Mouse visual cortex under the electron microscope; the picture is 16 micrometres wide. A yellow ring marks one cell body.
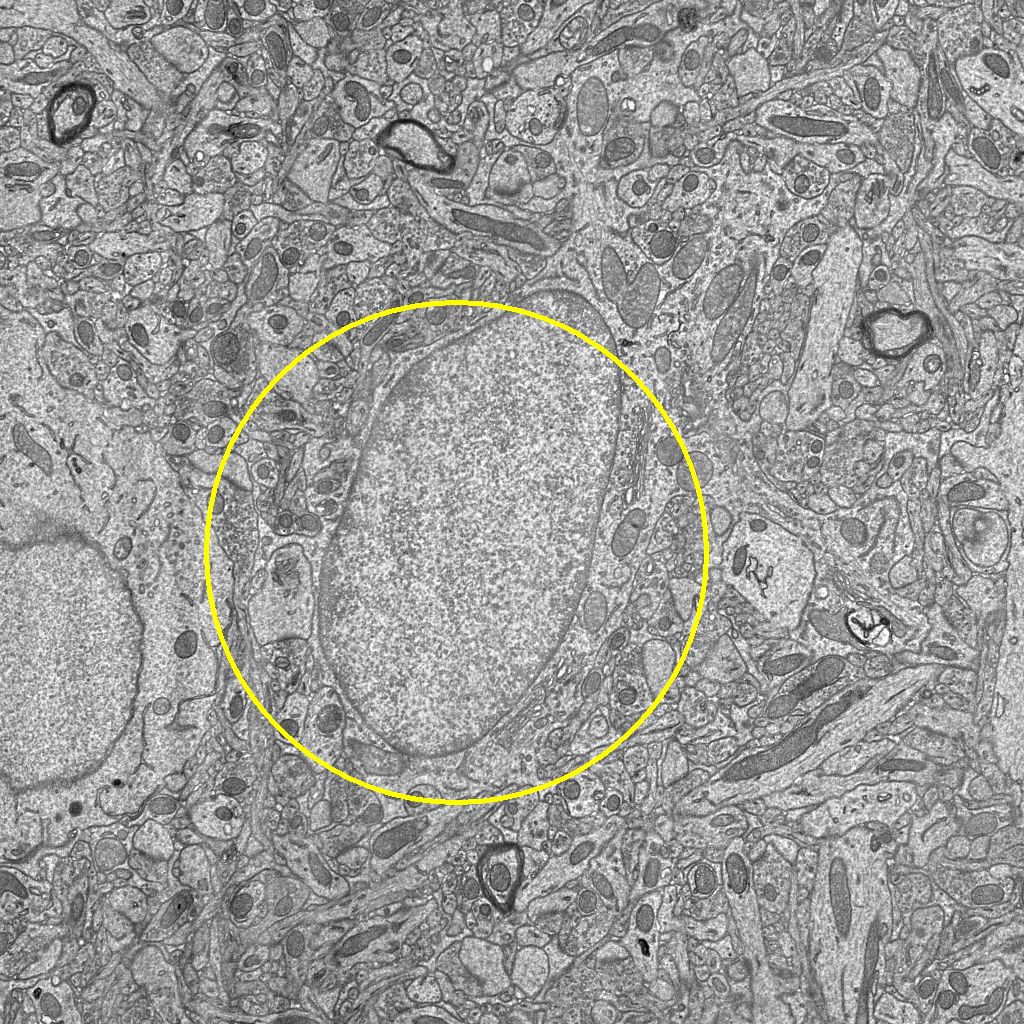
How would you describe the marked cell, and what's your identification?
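Nucleus: elongated oval, long axis running upper right to lower left, whole outline inside the picture. Envelope smooth, no deep folds. Chromatin finely granular and evenly spread, no large dark clumps. Marked cell: astrocyte.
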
